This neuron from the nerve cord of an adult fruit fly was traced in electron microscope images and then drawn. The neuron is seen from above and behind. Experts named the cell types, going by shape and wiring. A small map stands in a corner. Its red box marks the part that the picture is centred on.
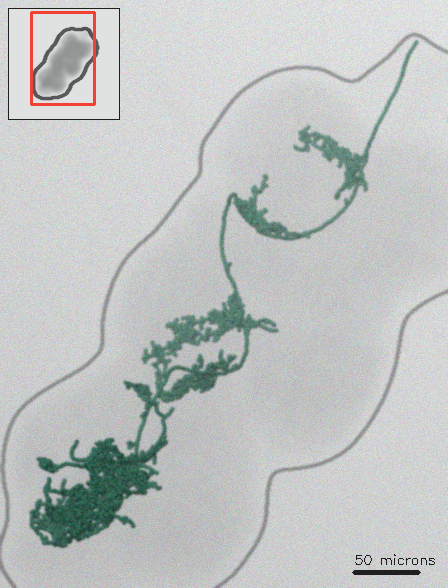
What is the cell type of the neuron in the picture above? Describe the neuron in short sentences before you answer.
From top to bottom in the picture it spans about 400 microns. Dozens of branch ends can be seen. This is an ascending neuron. It is of cell type AN01B002.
